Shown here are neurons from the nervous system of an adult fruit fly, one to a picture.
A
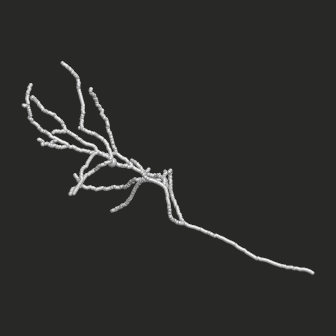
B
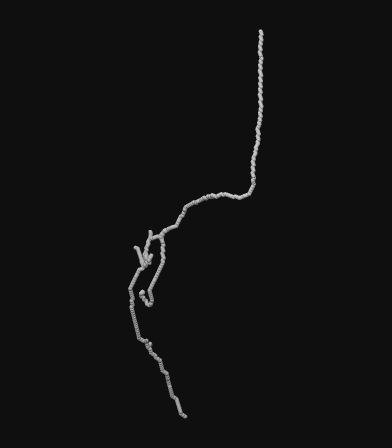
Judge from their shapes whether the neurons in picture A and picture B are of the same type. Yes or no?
no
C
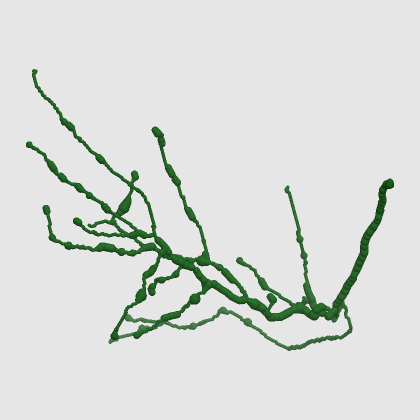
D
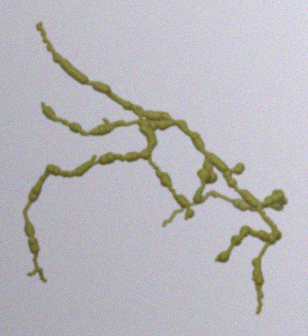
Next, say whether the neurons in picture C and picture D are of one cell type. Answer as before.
no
